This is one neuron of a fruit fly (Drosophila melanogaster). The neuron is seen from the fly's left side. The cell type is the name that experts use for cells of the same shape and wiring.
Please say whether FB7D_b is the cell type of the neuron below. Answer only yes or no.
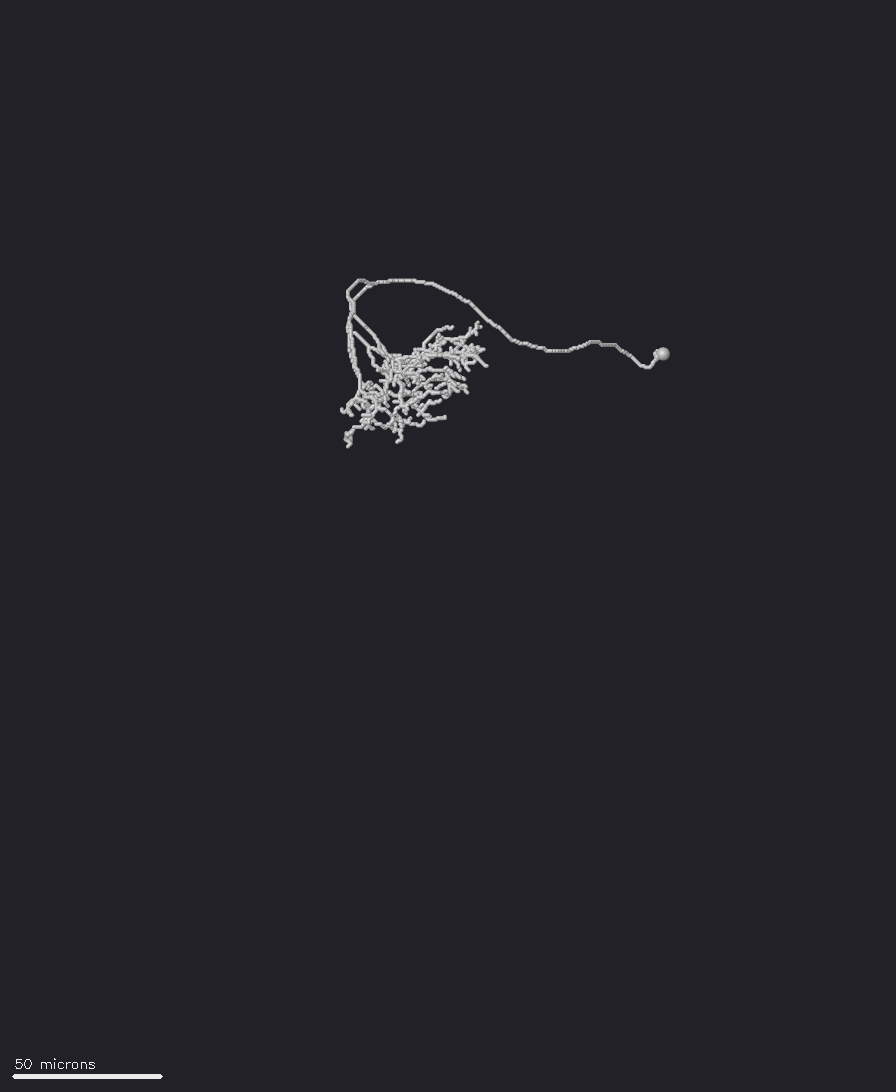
no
